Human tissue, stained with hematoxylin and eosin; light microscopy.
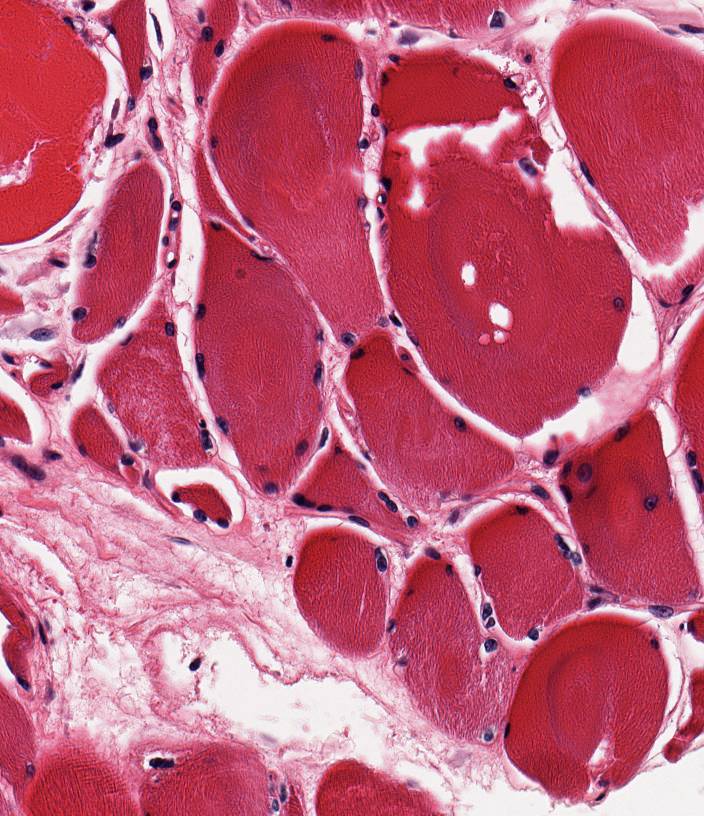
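Skeletal muscle. Fibre size varies markedly, I notice: largest at the top, smaller ones scattered left and centre. Many fibres are rounded, not angular, and don't fit tightly against their neighbours. Nuclei: small, dark, mostly at the fibre edges. Lower left, a patch of loose, pale pink, wavy connective tissue.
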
